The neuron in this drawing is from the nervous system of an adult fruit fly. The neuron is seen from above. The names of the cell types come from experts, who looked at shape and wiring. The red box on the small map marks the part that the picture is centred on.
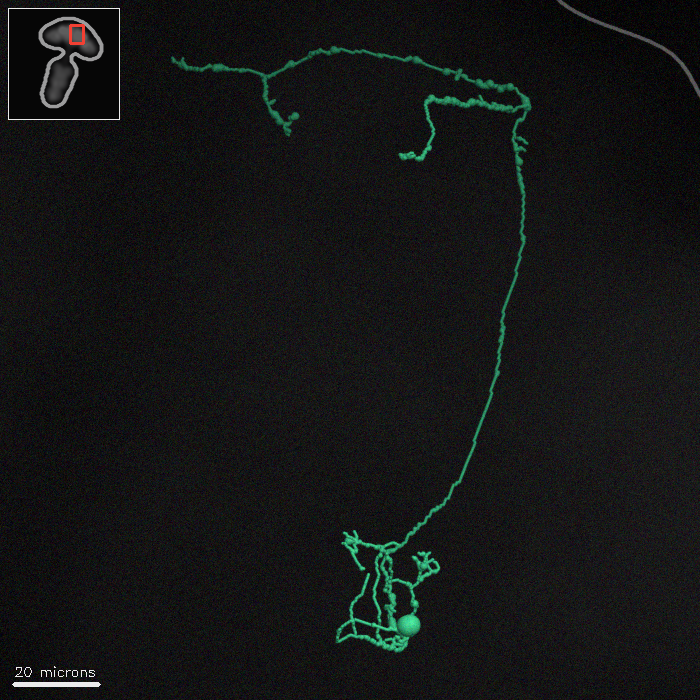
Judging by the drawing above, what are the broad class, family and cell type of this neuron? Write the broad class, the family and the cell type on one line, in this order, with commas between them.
central-brain intrinsic neuron, class Kenyon Cell, KCa'b'-m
